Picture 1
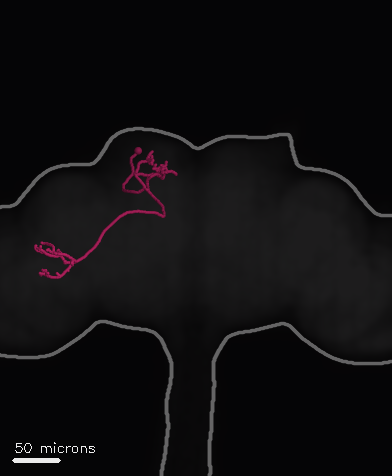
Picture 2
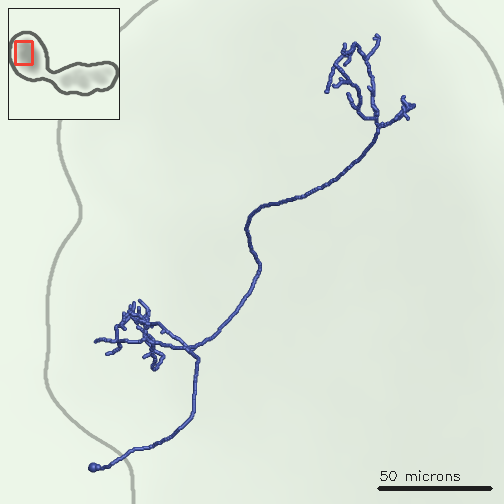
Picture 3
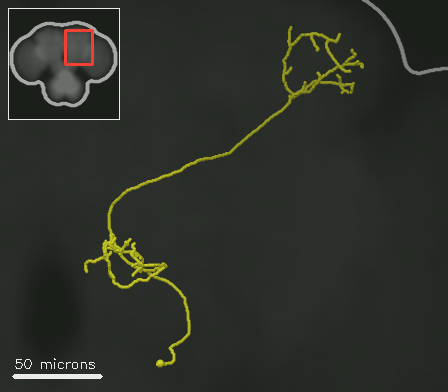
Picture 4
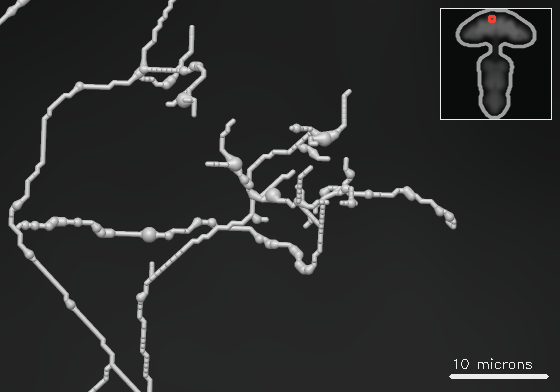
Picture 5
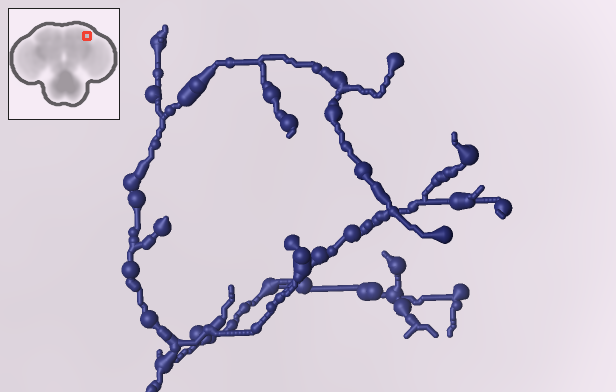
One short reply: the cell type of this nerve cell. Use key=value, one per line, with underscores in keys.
cell_type=M_vPNml80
